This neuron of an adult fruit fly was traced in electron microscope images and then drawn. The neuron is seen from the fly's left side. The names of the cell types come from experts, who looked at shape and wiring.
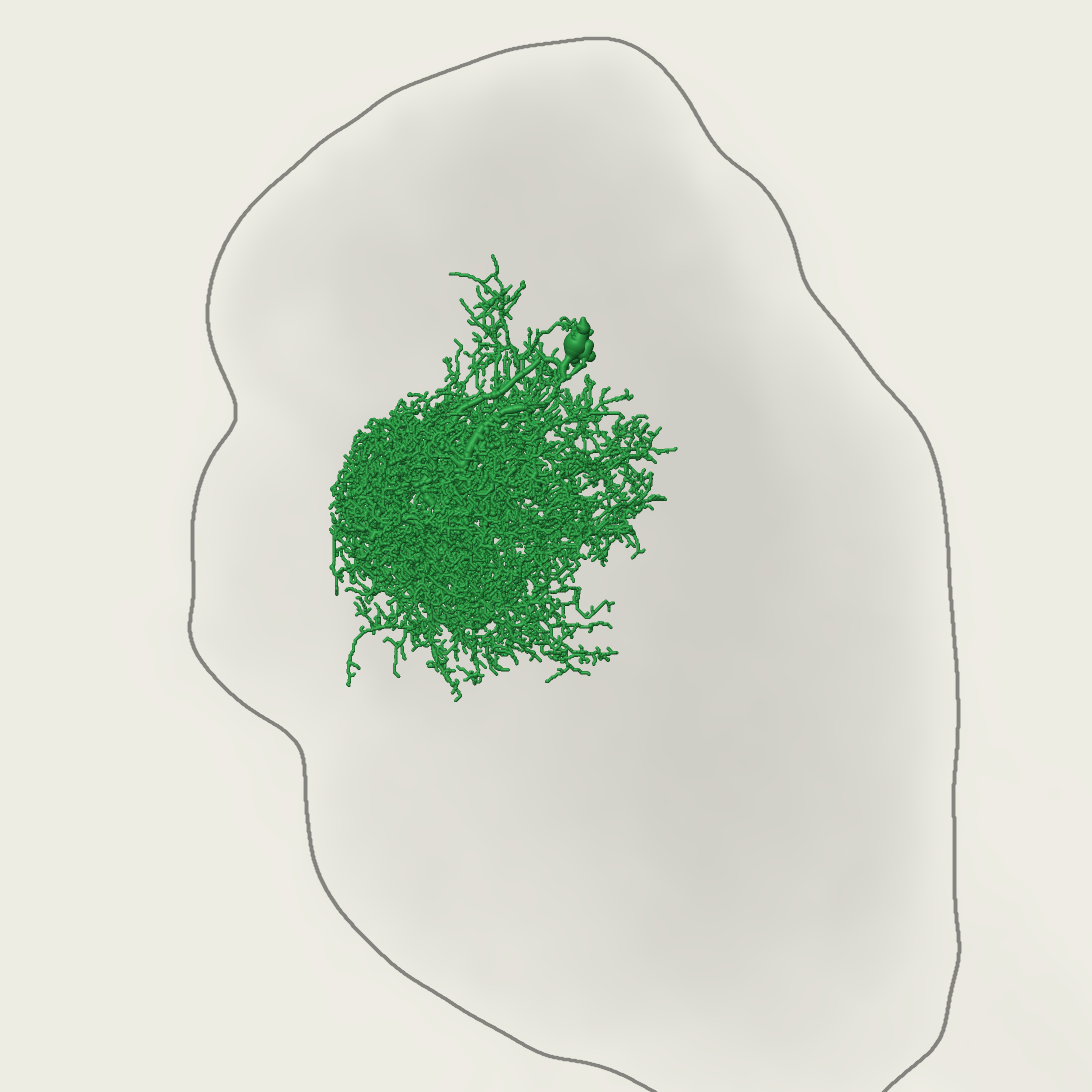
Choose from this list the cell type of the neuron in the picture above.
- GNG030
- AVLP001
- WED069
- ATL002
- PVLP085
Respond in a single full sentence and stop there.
It is AVLP001 that is the cell type of the neuron.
